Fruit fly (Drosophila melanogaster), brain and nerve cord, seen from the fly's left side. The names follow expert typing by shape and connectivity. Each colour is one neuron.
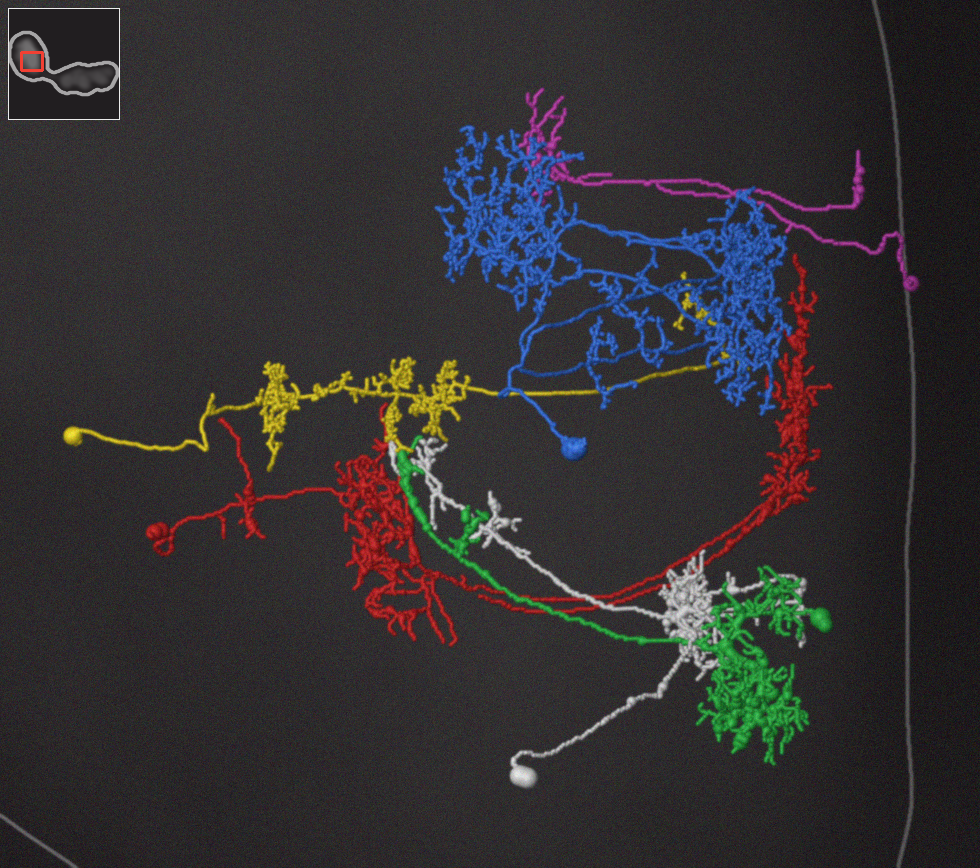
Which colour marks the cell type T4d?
magenta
